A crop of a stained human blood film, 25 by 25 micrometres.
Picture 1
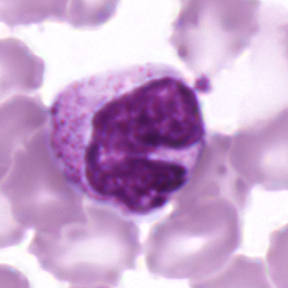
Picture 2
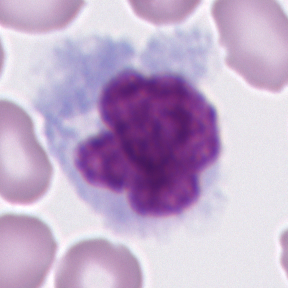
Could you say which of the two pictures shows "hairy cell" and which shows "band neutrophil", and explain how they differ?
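Picture 1, band neutrophil; picture 2, hairy cell. Outline: band neutrophil roughly round with a smooth edge; hairy cell irregular and frayed at its outer edge.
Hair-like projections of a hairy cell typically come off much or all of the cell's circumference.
Nucleus: band neutrophil with a deep cleft entering from the right side and dark purple, coarsely clumped chromatin; hairy cell nucleus about 13 micrometres across.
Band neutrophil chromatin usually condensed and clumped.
Cytoplasm: band neutrophil pale pink with fine reddish-purple granules, lying mostly left of the nucleus; hairy cell pale greyish blue without distinct pink or purple granules, abundant, spreading widely on the left and upper side of the nucleus.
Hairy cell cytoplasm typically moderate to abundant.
Surroundings: red cells close around the hairy cell, none overlapping it.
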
